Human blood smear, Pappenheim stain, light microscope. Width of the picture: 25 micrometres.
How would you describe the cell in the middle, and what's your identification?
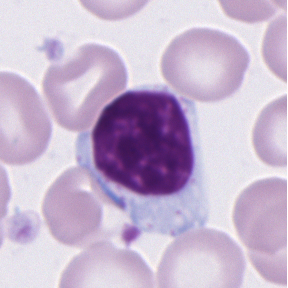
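Taking the cytoplasm first, its colour is pale sky blue. Its rim is thin above the nucleus and widest below it. Next, a few small reddish-purple granules lie scattered within it. Along its lower left margin, a darker blue band edges the cytoplasm. Finally, the nucleus measures about 9 micrometres across. The cell is a typical lymphocyte.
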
